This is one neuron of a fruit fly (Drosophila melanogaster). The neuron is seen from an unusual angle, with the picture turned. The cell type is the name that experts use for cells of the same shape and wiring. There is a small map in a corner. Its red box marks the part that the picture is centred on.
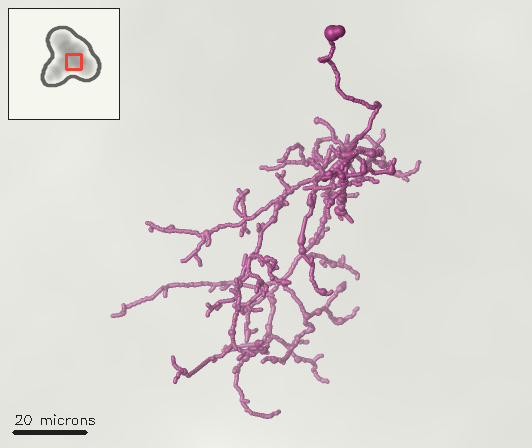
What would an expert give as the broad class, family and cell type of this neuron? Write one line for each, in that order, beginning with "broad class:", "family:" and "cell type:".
broad class: nerve-cord intrinsic neuron
family: hemilineage 16B
cell type: IN16B083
